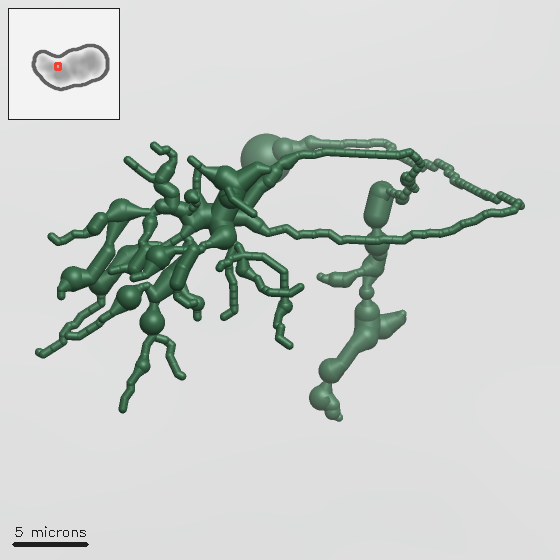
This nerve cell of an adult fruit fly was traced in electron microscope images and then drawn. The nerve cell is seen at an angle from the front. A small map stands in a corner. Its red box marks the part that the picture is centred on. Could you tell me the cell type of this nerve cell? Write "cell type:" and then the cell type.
cell type: T4c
